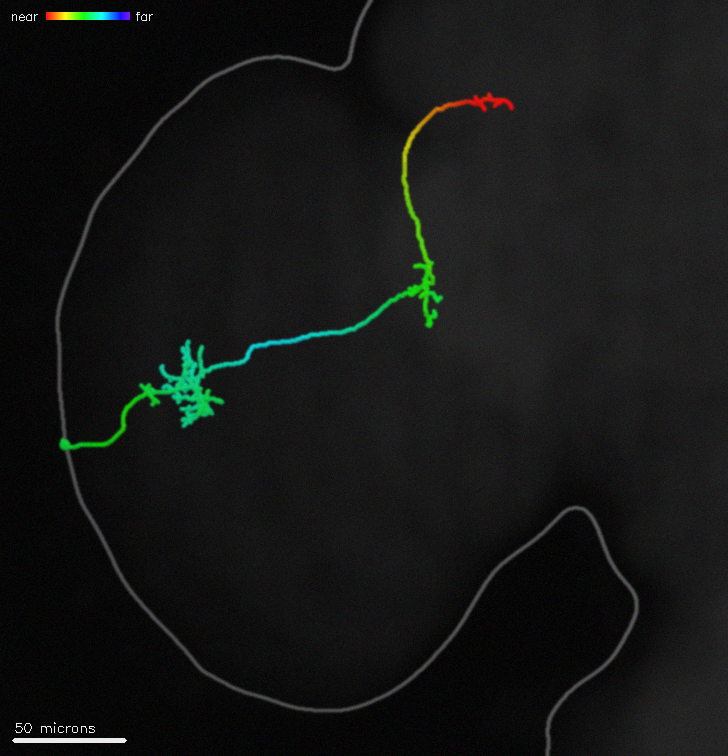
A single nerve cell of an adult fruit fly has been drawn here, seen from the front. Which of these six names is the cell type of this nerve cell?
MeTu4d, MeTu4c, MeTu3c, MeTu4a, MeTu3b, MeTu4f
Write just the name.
MeTu4a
